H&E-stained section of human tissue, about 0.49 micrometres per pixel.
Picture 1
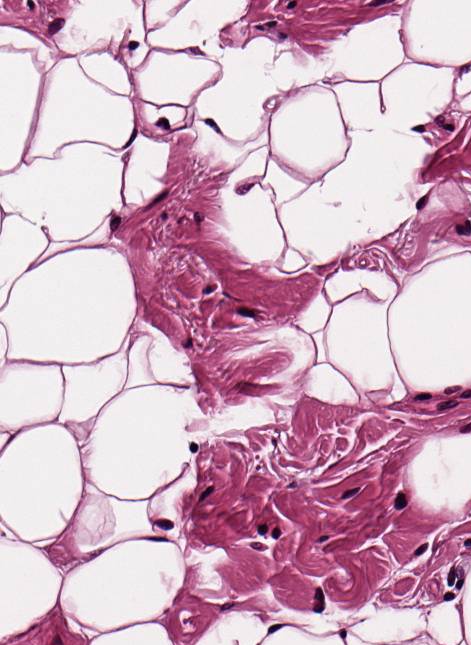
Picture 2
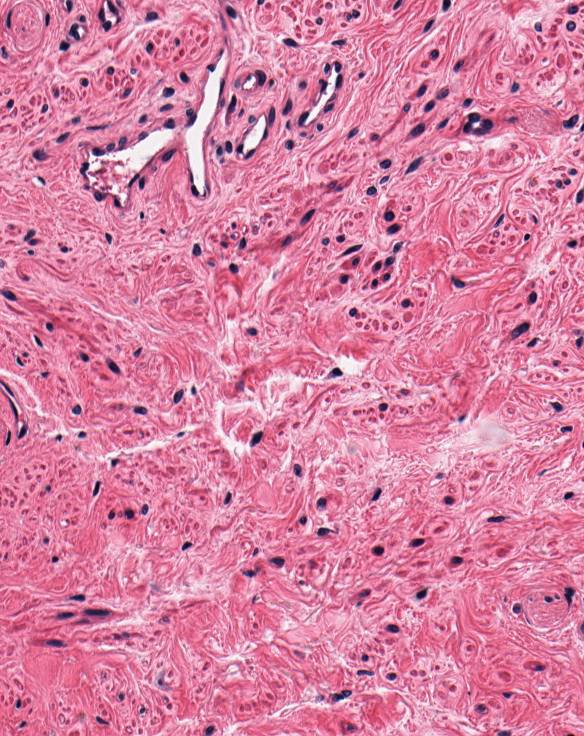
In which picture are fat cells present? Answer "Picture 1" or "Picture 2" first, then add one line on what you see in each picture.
Picture 1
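In picture 1: The fat cells are large polygonal-to-rounded spaces, each bounded by a thin pink membrane and holding a single clear vacuole.
In picture 2: No fat cells are present anywhere in the field.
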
